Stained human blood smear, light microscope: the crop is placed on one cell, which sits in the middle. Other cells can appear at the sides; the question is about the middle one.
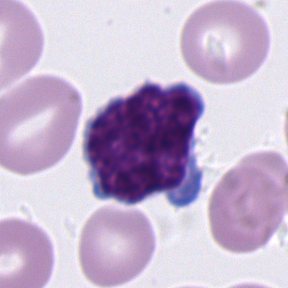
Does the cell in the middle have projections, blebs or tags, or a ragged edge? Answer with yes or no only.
Yes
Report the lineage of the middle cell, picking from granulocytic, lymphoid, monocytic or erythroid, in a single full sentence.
The cell at the crop's center is part of the lymphoid lineage.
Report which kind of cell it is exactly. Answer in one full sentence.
Occupying the centre of the crop is a typical lymphocyte.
